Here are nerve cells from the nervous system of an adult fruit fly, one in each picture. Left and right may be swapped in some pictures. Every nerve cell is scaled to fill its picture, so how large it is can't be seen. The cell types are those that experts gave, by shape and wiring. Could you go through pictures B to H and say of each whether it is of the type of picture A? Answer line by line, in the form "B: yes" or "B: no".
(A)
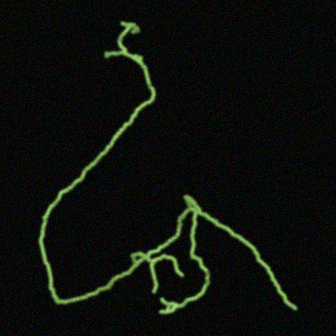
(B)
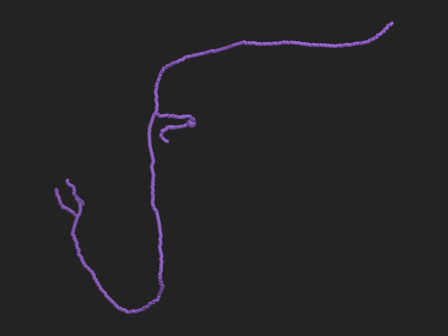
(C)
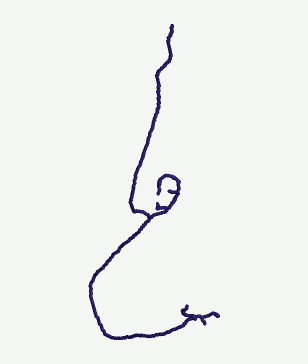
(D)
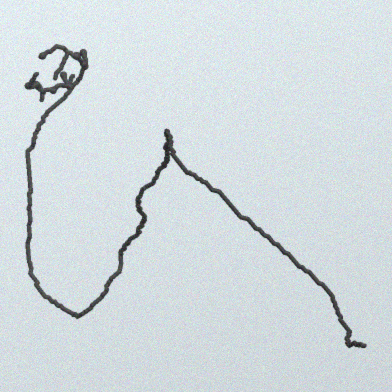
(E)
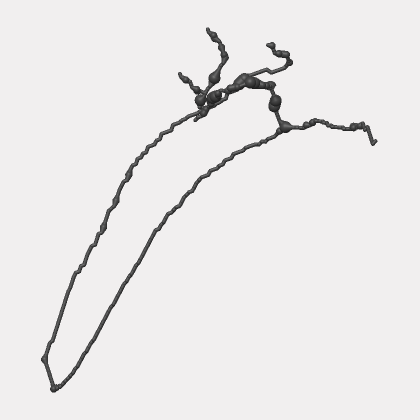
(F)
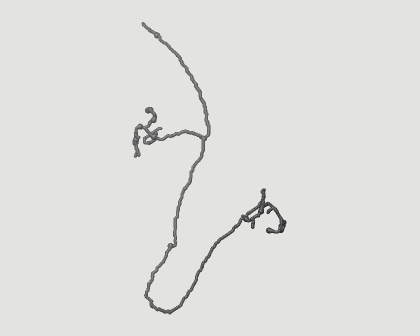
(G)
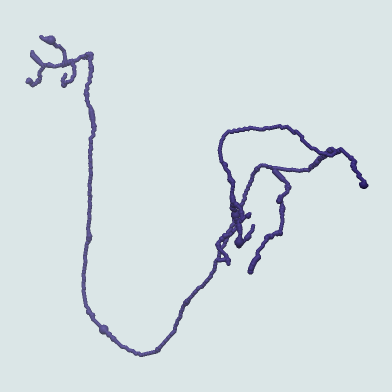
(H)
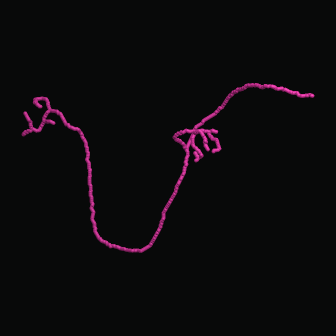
B: no
C: no
D: no
E: no
F: yes
G: yes
H: yes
